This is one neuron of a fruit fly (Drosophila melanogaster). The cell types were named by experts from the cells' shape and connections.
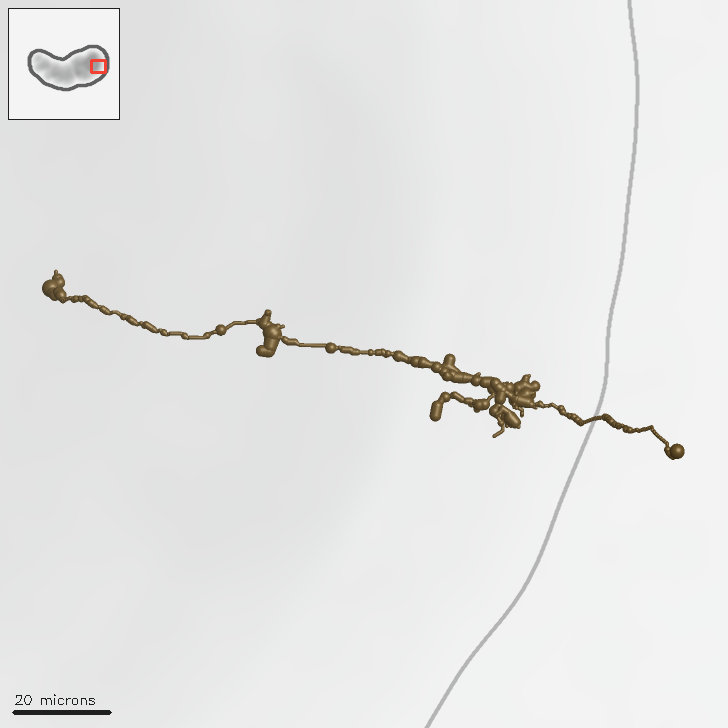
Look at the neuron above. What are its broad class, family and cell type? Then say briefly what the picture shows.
This is an optic-lobe intrinsic neuron. Its family is Tm. The cell type is Tm2. The cell body is on the right of the picture. From left to right in the picture it spans about 130 microns.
